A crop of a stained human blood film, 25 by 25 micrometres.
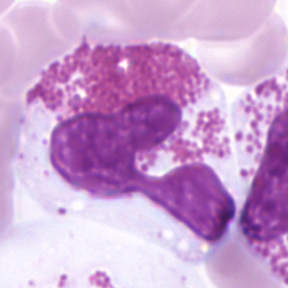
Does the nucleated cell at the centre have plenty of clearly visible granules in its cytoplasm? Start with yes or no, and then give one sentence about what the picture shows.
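Yes. The cytoplasm holds many coarse, round, reddish granules.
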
